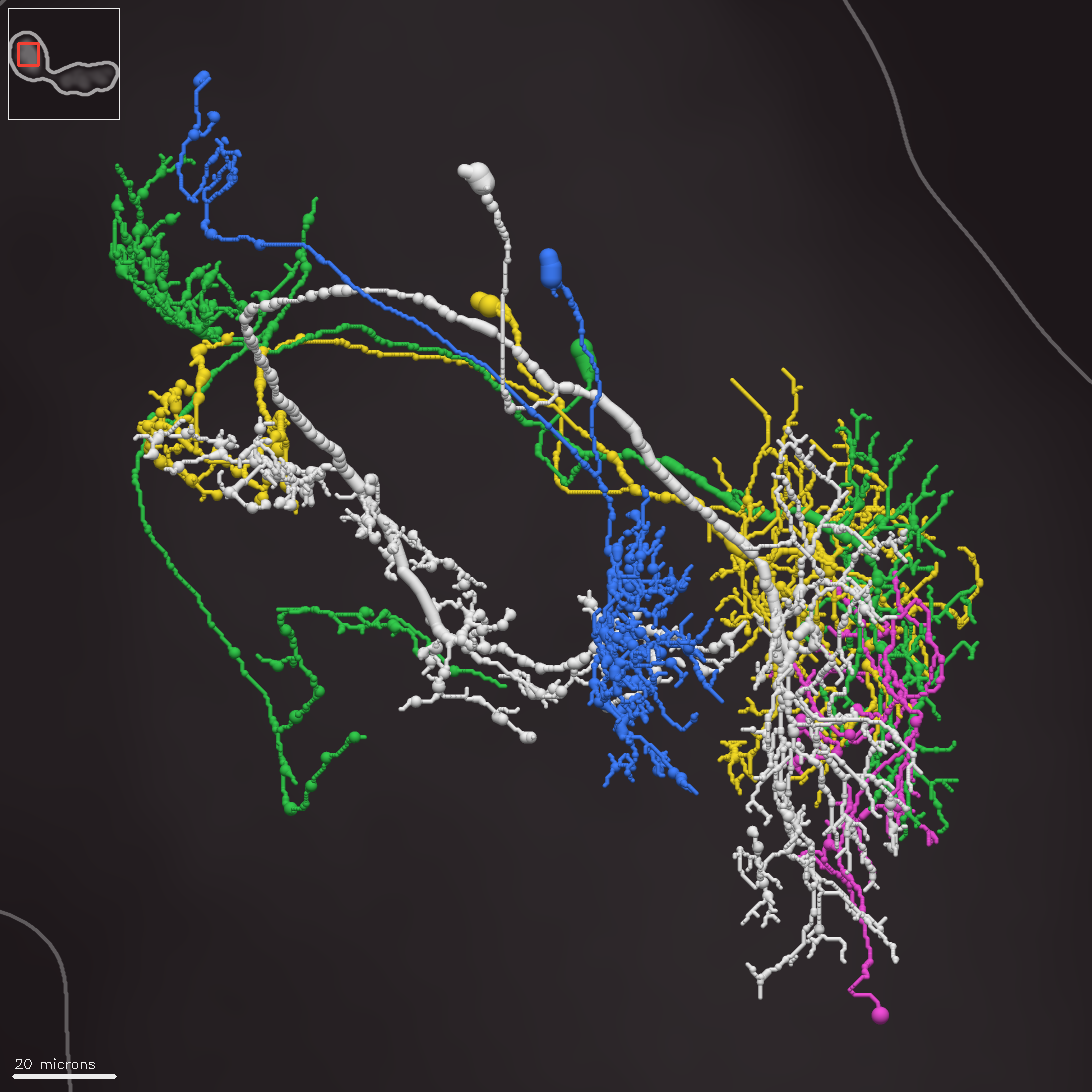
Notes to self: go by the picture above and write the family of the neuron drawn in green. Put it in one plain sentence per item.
The family is hemilineage VPNd2.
